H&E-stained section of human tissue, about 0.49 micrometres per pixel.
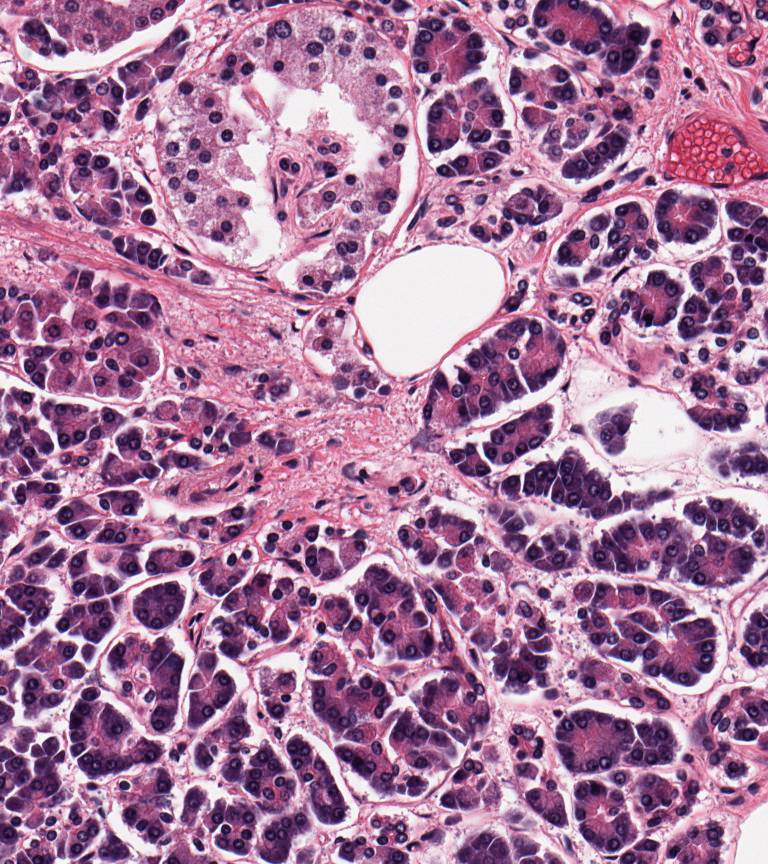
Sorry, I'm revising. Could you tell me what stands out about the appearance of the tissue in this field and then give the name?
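Closely packed small rounded acini fill most of the field, separated by thin connective tissue strands. Many acini pinker toward the centre than the outer edge. Upper left: large rounded unit of paler, pink, finely granular cells with round nuclei, clearly set apart from surrounding darker acini. Wider band of loose pale pink connective tissue from left edge toward centre. Tissue: pancreas.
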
